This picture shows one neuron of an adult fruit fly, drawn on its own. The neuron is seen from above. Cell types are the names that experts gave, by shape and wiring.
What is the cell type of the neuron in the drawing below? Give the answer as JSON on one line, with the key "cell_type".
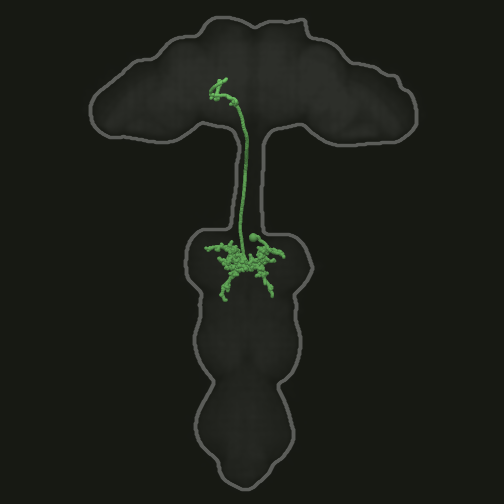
{"cell_type": "AN08B059"}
